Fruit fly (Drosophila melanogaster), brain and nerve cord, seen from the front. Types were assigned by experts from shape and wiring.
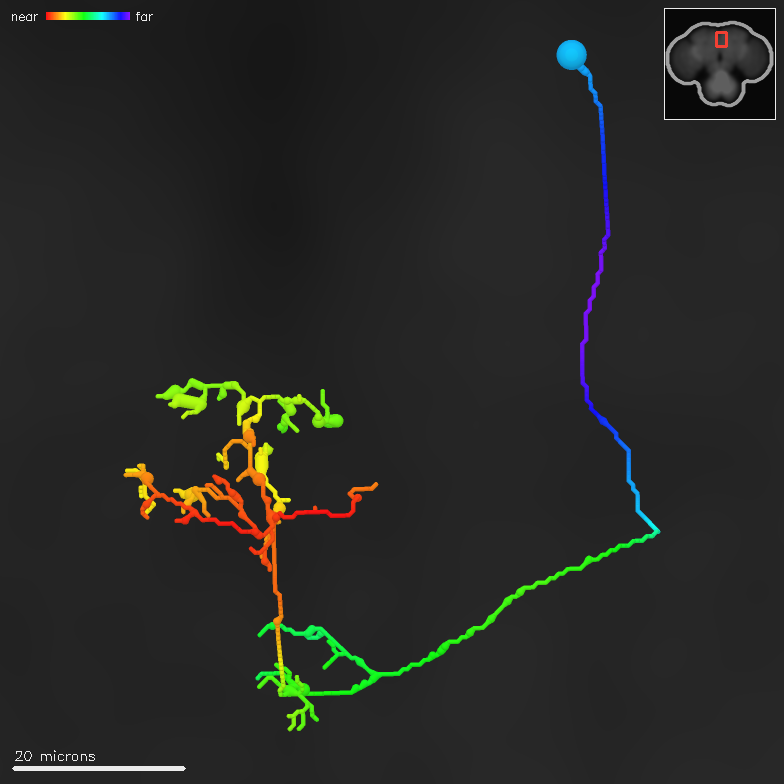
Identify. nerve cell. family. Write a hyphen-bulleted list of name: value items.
- family: class CX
